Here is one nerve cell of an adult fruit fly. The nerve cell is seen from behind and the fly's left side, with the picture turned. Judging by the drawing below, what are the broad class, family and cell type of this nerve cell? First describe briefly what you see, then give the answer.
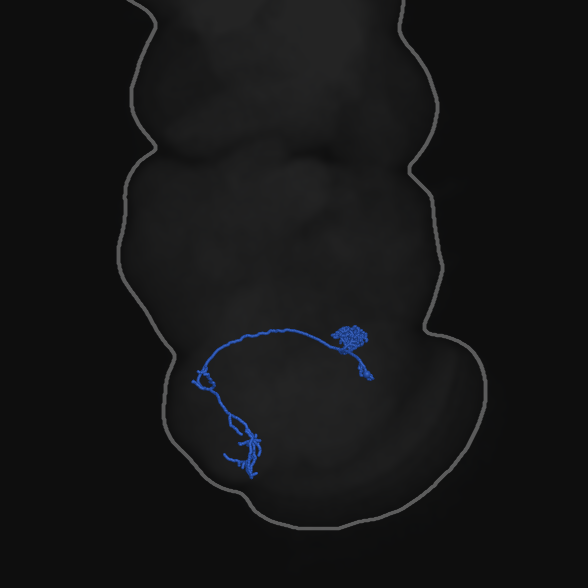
In this view it is about as wide as it is tall. It is a central-brain intrinsic neuron. The family is hemilineage ALlv1. Its cell type is VC5_lvPN.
